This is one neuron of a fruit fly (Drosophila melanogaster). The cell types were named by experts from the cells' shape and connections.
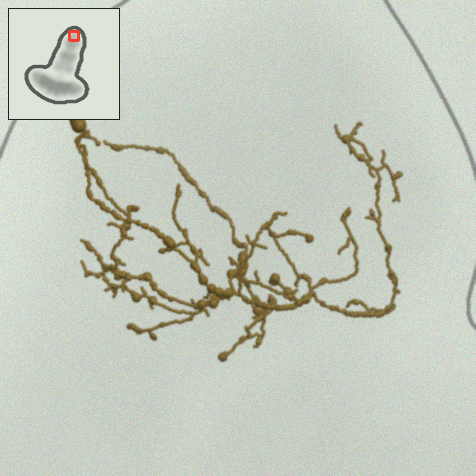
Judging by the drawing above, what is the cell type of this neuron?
INXXX429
